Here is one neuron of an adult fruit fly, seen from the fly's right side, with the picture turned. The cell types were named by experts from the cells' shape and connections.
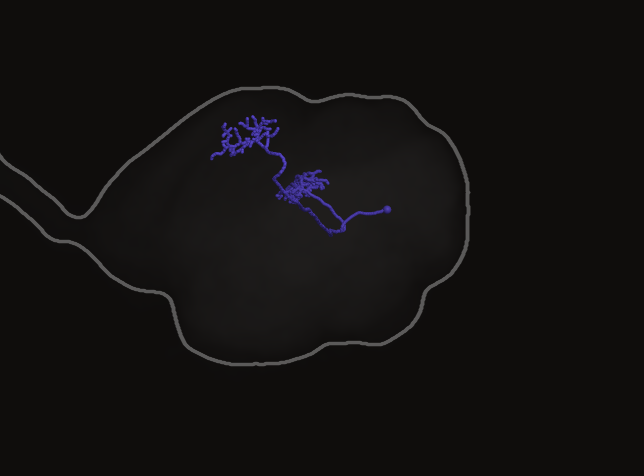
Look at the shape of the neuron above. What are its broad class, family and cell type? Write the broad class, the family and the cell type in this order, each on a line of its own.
optic-lobe intrinsic neuron
hemilineage VPNp1_lateral
LC14b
